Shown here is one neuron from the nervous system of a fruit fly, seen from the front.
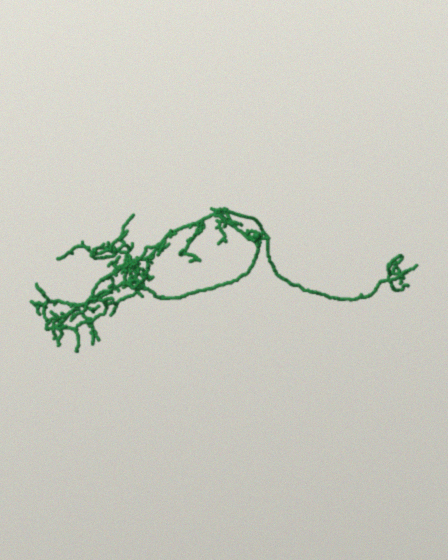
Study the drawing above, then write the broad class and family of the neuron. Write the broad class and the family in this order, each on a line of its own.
central-brain intrinsic neuron
hemilineage SMPad1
